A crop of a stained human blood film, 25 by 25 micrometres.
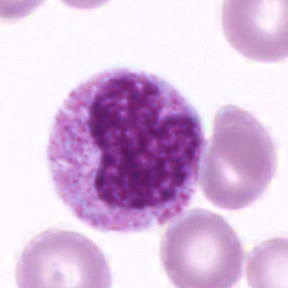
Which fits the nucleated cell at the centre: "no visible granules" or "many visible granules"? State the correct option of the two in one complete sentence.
The cytoplasm of this cell holds many visible granules.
